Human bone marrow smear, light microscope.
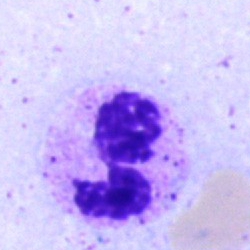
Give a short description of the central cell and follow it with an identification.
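The central cell has a roughly round outline. Its chromatin is dense and stains deeply dark purple, and no nucleoli are visible in the nucleus. The cytoplasm contains no vacuoles. This is a segmented neutrophil.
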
